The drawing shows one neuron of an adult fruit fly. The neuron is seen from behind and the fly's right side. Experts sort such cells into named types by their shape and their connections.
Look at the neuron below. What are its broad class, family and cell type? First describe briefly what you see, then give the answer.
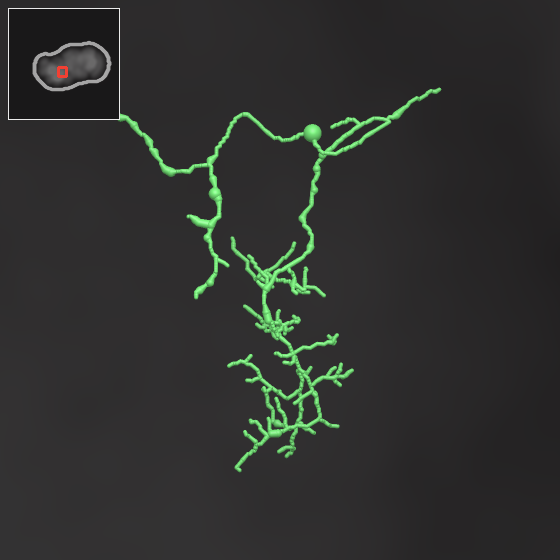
The cell body can be seen at the top of the picture. The picture shows dozens of branch ends. Its broad class is optic-lobe intrinsic neuron. Its family is LPi. It is of cell type LPi14.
